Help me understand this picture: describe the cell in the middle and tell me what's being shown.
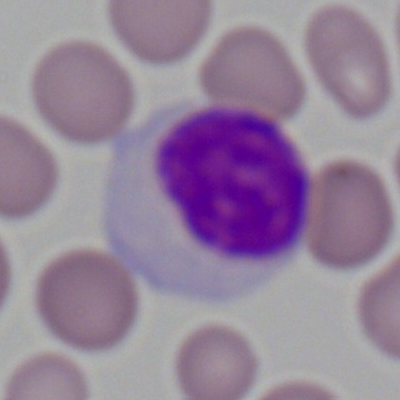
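The cell has a round, smooth outline. Its chromatin is dark purple and clumped, with paler patches between the clumps. The cytoplasm is pale greyish-blue and forms a rim that is widest on the left and lower sides of the nucleus. This is a lymphocyte.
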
